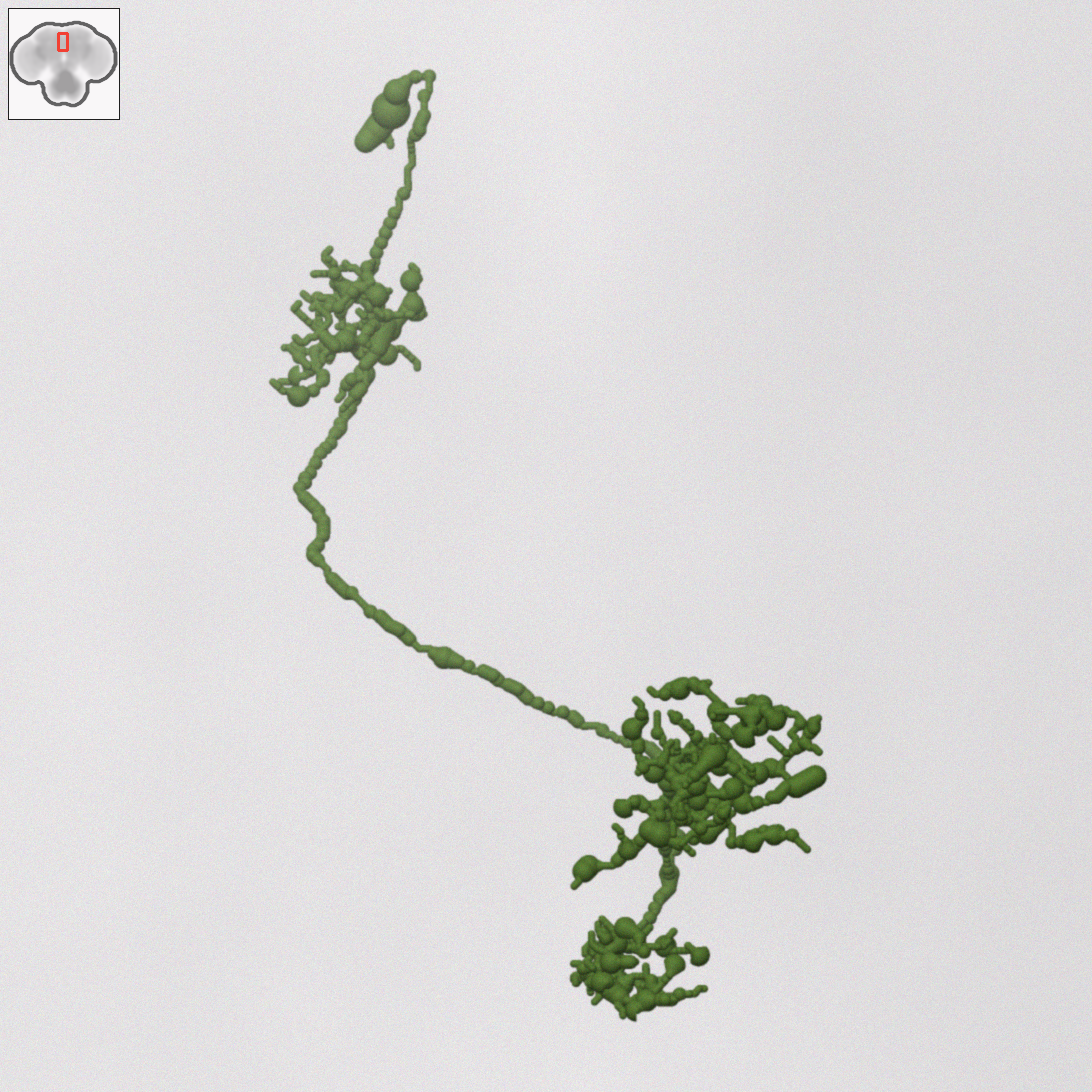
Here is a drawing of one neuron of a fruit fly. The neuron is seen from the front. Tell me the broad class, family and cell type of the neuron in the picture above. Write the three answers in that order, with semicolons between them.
central-brain intrinsic neuron; class CX; PEN_a(PEN1)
